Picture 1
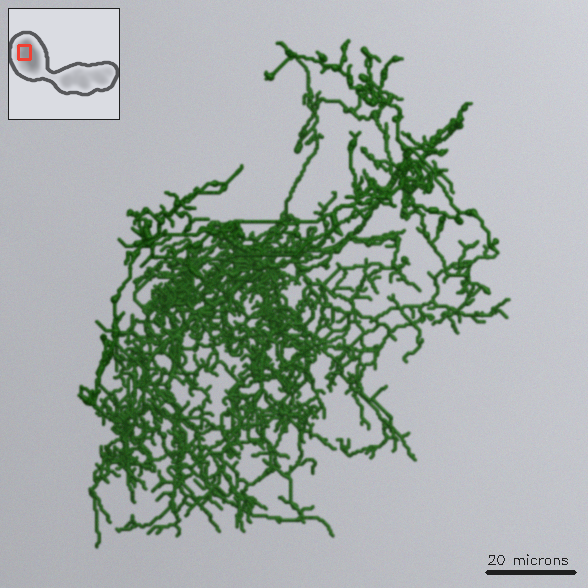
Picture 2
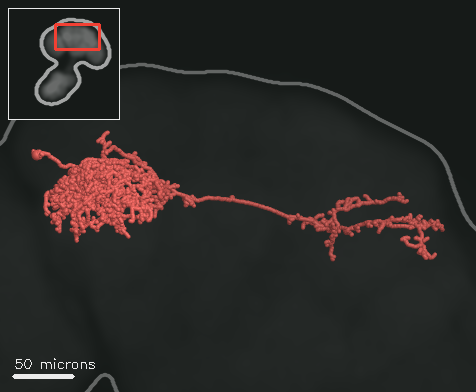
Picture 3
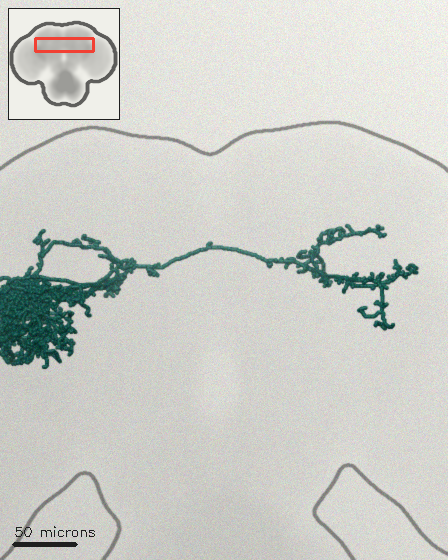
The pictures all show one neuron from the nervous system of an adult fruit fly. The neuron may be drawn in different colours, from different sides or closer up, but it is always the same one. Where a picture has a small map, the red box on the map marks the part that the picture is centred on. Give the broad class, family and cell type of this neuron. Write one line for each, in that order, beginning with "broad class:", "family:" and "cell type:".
broad class: central-brain intrinsic neuron
family: hemilineage VLPl2_medial
cell type: AVLP434_b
